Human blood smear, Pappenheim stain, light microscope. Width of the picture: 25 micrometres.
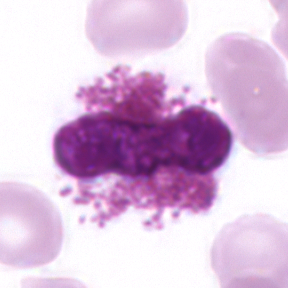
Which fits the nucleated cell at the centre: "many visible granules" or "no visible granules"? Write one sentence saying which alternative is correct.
Many granules can be seen in the cytoplasm of the cell.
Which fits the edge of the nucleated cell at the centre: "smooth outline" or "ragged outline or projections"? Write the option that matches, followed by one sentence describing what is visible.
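Ragged outline or projections. The cell has no smooth edge; loose granules are scattered around its border.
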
